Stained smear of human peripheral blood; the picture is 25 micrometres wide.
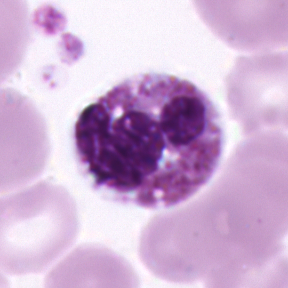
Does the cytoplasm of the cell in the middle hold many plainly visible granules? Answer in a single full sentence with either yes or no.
Yes, many granules can be seen in the cytoplasm of the cell.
